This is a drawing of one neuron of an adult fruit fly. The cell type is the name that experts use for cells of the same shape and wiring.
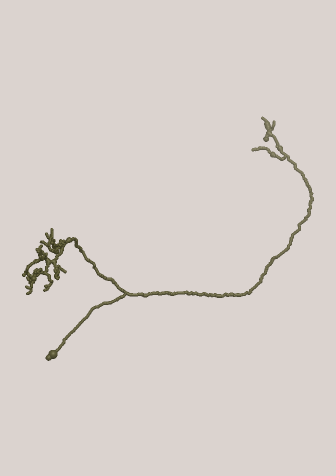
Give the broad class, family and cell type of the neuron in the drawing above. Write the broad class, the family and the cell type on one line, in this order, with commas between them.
visual projection neuron, LC, LC30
